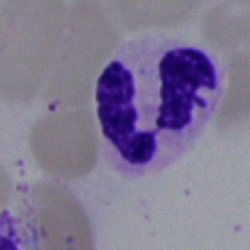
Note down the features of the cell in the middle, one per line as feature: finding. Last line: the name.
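Nucleus: two large lobes joined near the bottom by a thin strand, making a U shape
Chromatin: dark purple, coarsely clumped
Cytoplasm: pale pinkish-lilac
Knob: small, projecting from the right side of the right nuclear lobe
Name: segmented neutrophil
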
